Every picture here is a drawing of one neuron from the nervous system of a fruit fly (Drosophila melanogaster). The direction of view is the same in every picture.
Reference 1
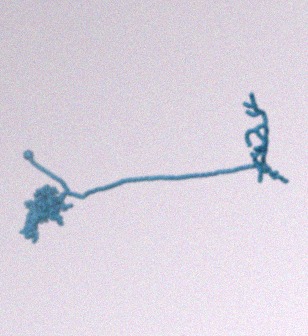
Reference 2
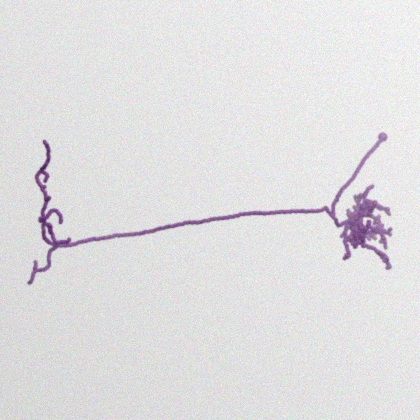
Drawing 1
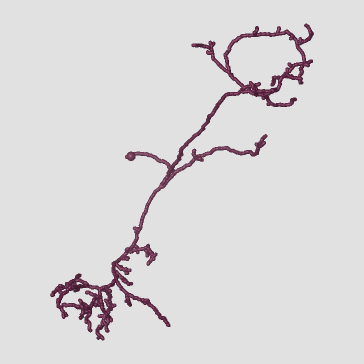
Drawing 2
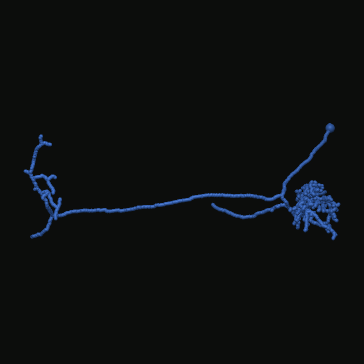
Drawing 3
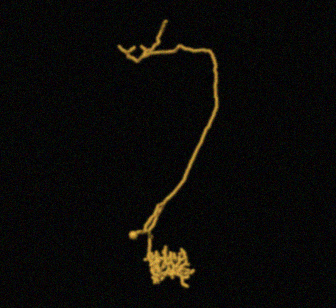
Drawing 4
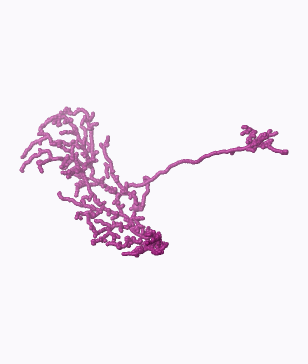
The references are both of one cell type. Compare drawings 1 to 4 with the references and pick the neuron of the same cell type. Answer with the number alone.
2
